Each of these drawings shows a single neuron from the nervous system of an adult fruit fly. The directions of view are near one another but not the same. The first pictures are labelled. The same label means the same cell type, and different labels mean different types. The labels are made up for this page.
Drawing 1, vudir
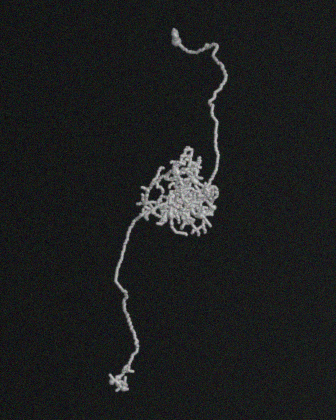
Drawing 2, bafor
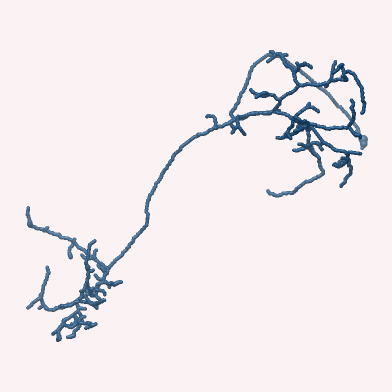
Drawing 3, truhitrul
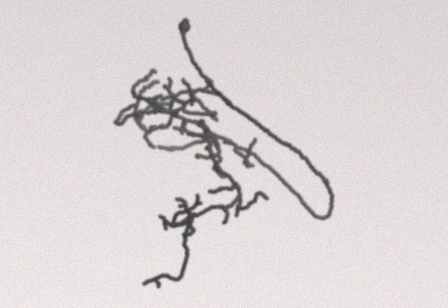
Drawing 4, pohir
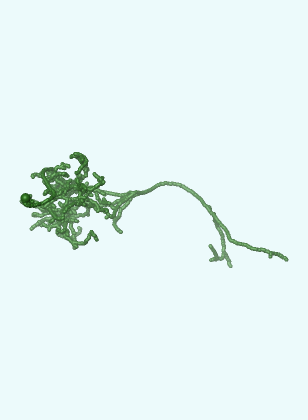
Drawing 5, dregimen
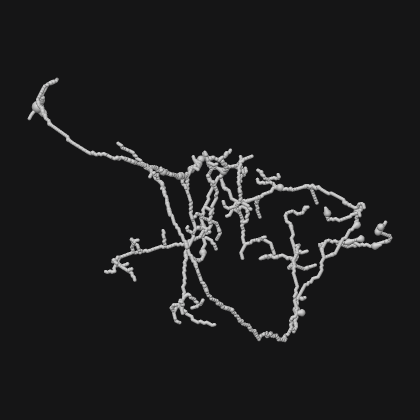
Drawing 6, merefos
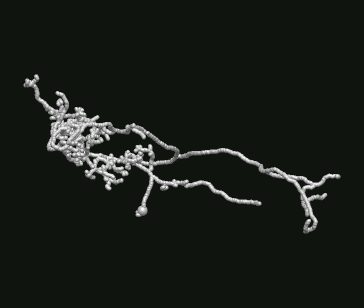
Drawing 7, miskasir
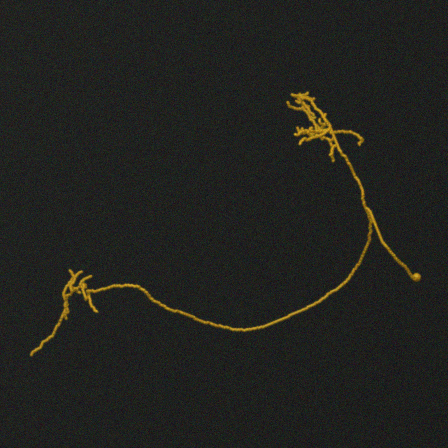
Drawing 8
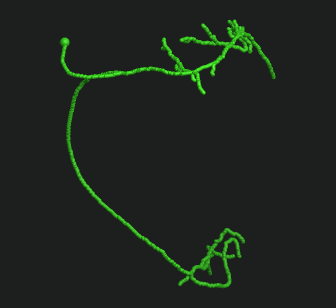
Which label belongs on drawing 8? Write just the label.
miskasir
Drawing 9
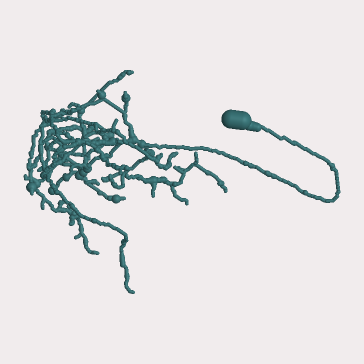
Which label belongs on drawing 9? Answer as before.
truhitrul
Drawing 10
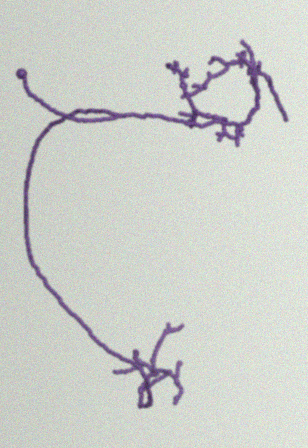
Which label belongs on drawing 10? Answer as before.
miskasir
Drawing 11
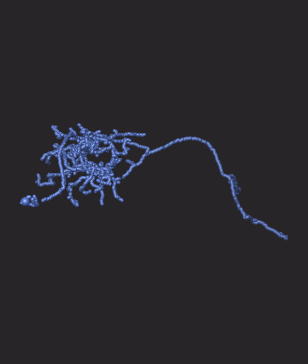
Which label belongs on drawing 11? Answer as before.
pohir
